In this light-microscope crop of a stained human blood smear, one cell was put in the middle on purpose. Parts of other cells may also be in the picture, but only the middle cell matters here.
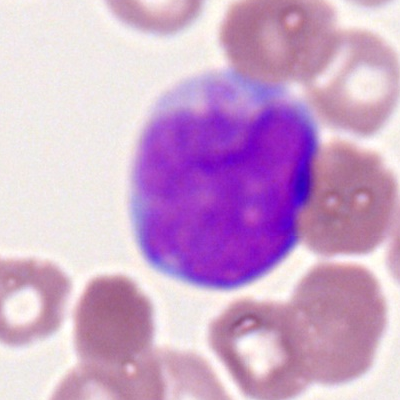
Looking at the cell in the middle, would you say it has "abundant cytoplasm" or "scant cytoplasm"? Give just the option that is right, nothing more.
Scant cytoplasm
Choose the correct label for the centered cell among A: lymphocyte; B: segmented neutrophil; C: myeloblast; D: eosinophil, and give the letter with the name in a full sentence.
Seen at the centre of the crop is a myeloblast, so option C is correct.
